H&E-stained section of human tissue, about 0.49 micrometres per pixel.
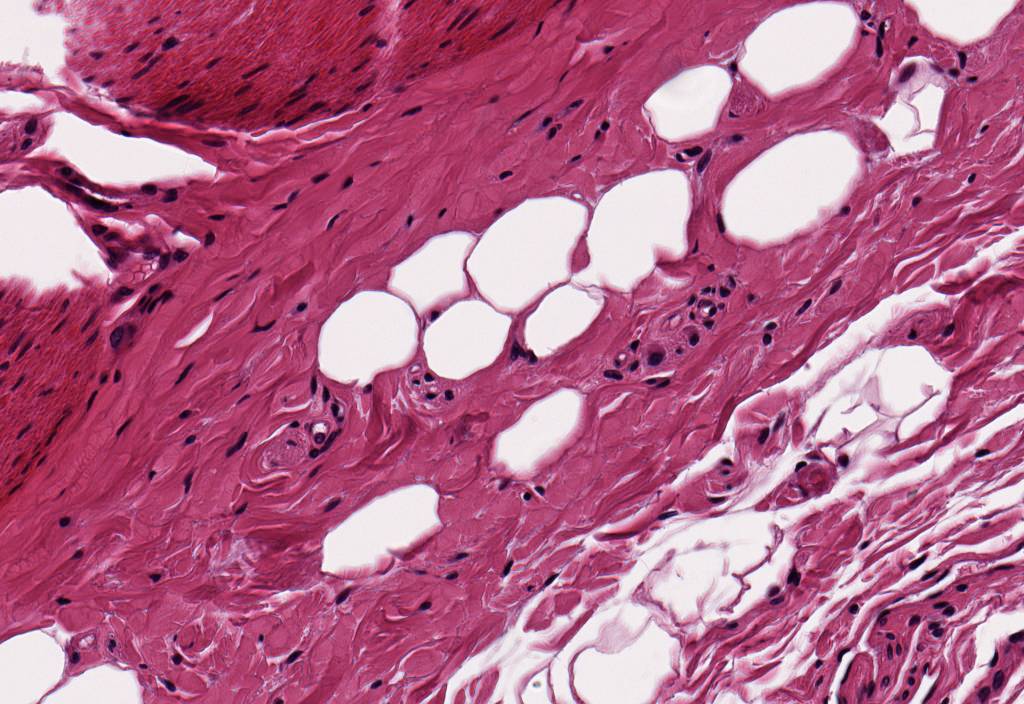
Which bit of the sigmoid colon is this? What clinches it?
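Loose connective tissue, this one. Its fibroblast nuclei are dark, spindle-shaped and sparsely scattered among wavy collagen bundles running mostly diagonally.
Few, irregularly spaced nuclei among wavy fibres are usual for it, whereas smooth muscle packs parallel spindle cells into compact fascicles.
Fat cells sit within the pink stroma, with small thin-walled vessels between them near the centre.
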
